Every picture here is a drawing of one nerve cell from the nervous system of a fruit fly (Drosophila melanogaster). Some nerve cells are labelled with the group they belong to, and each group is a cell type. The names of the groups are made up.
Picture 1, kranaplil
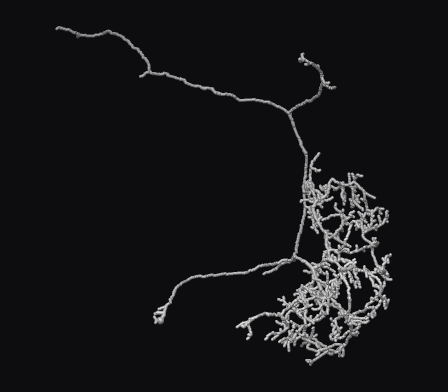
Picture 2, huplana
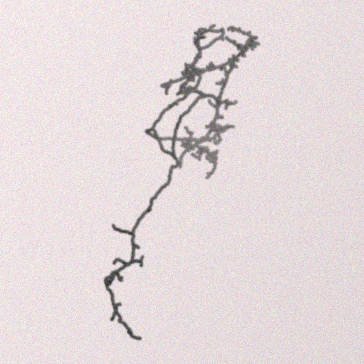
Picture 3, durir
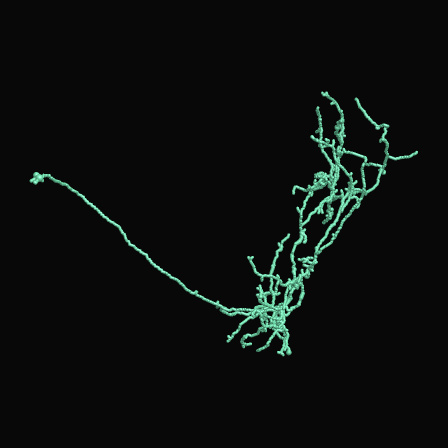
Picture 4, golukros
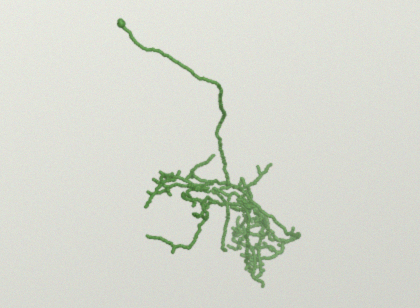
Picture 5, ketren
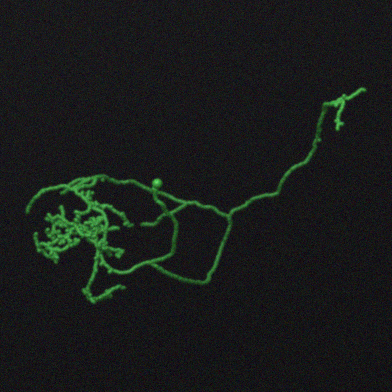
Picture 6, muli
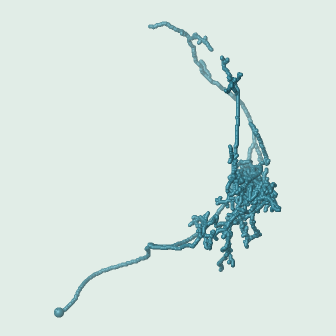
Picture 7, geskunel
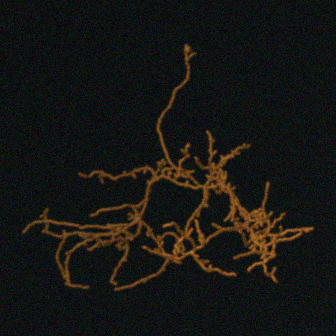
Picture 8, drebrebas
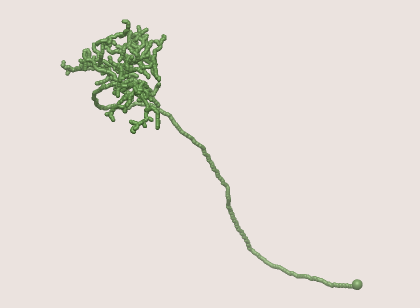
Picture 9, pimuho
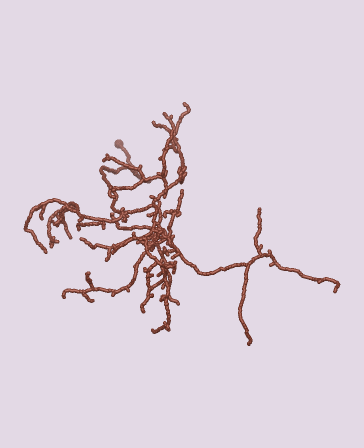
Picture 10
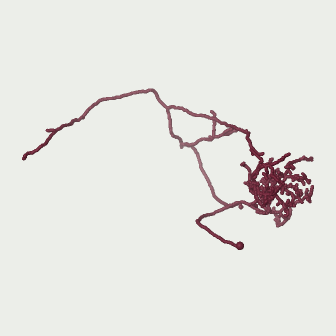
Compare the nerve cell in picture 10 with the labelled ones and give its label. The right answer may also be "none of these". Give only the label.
ketren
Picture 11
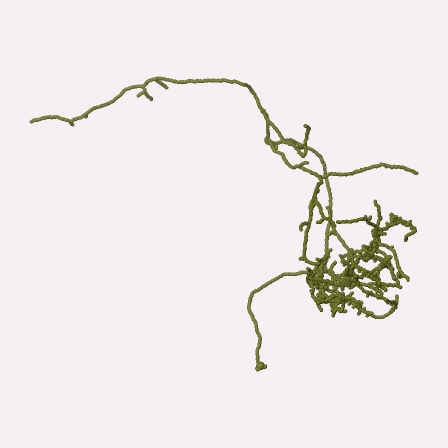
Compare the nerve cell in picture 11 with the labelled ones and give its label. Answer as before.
none of these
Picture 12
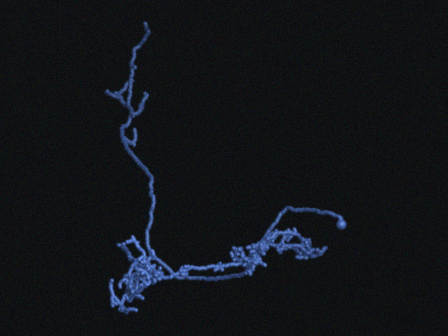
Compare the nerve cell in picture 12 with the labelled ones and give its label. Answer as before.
huplana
